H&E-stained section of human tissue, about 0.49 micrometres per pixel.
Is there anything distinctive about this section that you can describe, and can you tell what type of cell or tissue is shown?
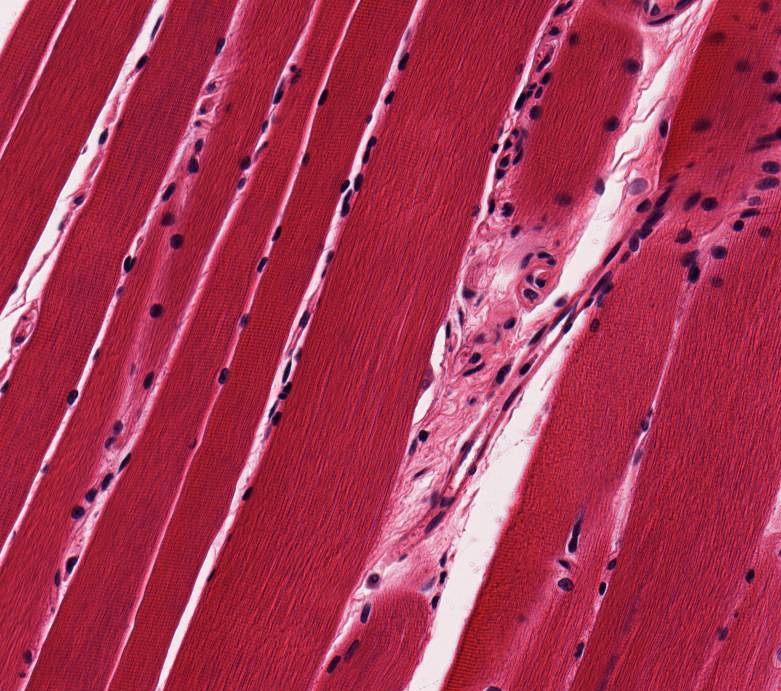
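First, orientation: long parallel fibres cut lengthwise cross the whole field diagonally from lower left to upper right. Second, arrangement: they run unbranched side by side, not joining neighbours. Third, staining: the cytoplasm is a deep, even eosin red. Fourth, nuclei: dark, elongated and at the fibre edges rather than centres. The tissue is skeletal muscle.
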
